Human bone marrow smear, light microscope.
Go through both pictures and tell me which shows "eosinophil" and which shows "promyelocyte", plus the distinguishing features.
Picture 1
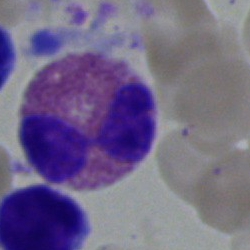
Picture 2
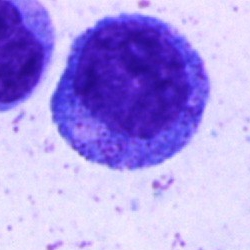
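Picture 1: eosinophil. Picture 2: promyelocyte. The chromatin differs most: dense and dark purple in the eosinophil, finely textured and free of coarse clumps in the promyelocyte.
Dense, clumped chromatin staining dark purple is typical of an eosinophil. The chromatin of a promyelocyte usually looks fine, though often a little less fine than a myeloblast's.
The outlines also differ: the eosinophil's is round and smooth, the promyelocyte's round with a slightly bumpy edge. No nucleoli are visible in the eosinophil. In the promyelocyte, a paler patch of cytoplasm lies beside the lower left of the nucleus. Pale red cells lie against the eosinophil's right side, and part of a separate nucleated cell lies at the promyelocyte's upper left.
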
